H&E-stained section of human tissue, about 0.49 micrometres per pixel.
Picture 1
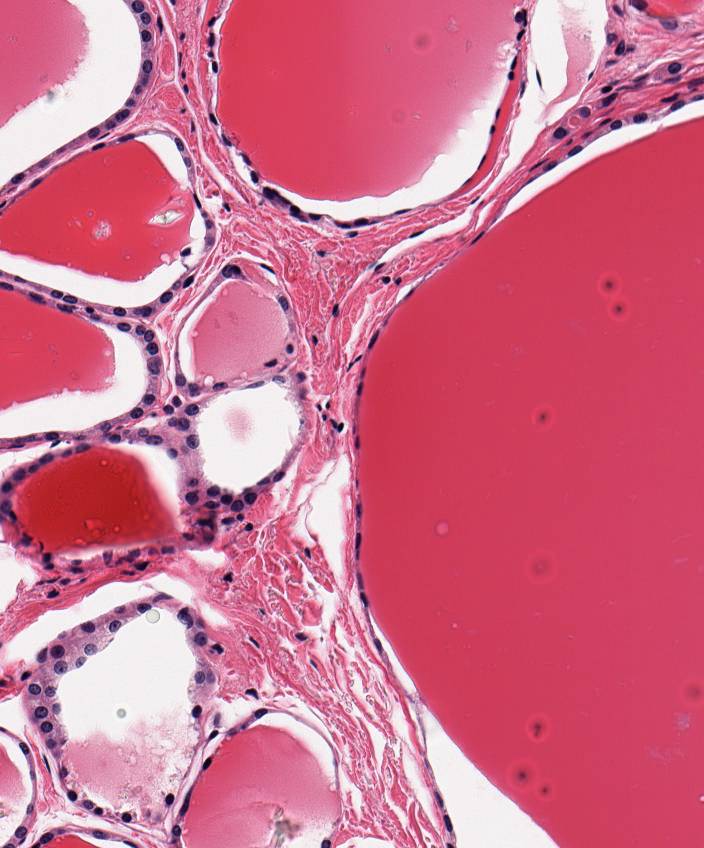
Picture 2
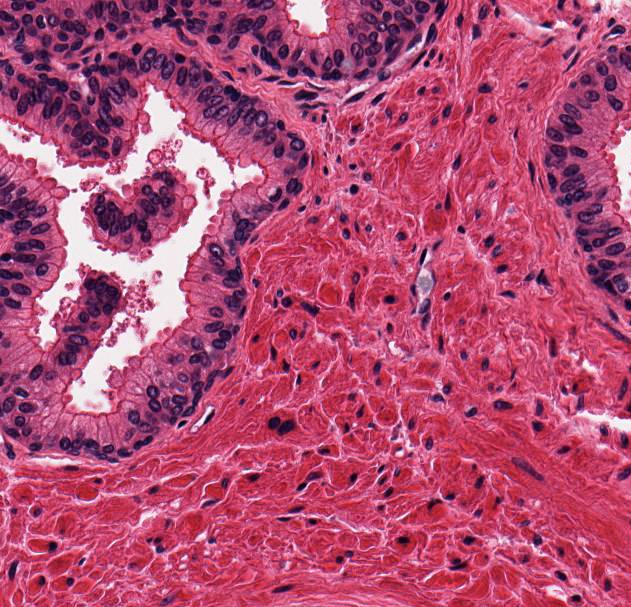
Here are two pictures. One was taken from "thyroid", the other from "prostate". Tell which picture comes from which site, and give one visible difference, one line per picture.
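Picture 1 shows tissue from the thyroid. The smaller follicles at the left and lower left are lined by cuboidal cells with round dark nuclei.
Picture 2 shows tissue from the prostate. The glands are lined by tall columnar epithelial cells with pale pink cytoplasm.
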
